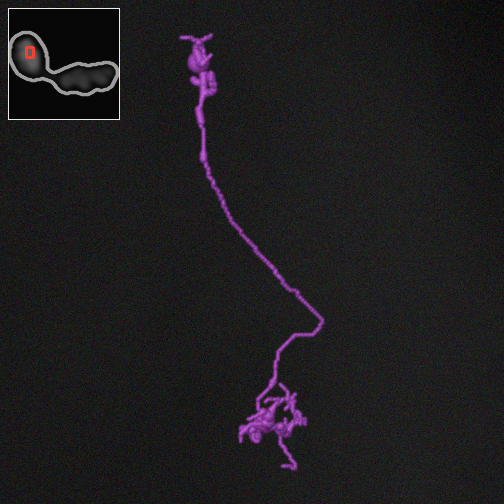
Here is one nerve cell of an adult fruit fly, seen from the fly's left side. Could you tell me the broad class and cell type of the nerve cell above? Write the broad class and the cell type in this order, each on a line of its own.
optic-lobe intrinsic neuron
Lai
